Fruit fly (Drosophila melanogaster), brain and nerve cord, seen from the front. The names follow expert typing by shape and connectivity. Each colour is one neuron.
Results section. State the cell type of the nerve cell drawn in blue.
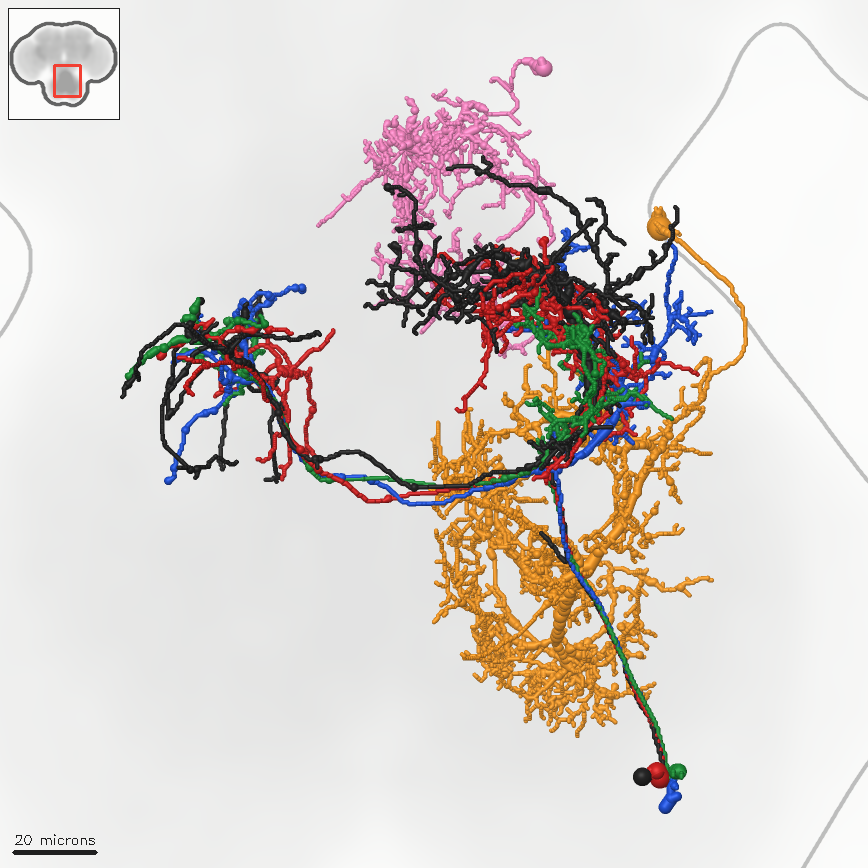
IN07B081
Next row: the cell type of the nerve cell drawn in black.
IN07B047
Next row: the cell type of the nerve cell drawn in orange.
IN17A020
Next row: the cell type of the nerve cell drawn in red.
IN07B084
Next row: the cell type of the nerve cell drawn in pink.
INXXX363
